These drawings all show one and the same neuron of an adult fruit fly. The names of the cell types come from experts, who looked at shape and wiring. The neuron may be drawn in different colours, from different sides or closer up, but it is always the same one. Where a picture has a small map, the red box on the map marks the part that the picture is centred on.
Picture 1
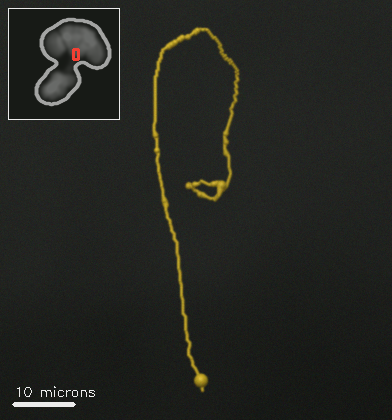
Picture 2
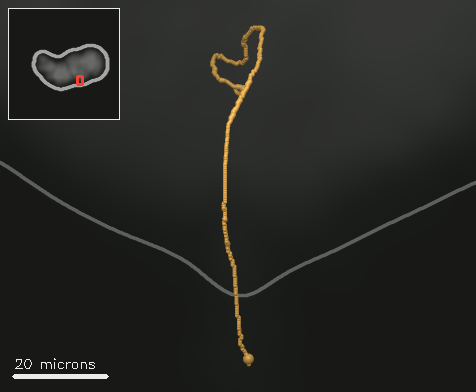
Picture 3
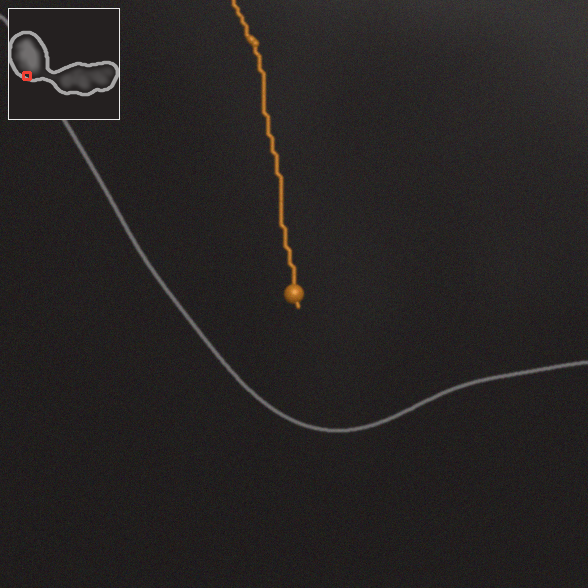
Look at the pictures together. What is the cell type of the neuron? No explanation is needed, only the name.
BM_InOm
